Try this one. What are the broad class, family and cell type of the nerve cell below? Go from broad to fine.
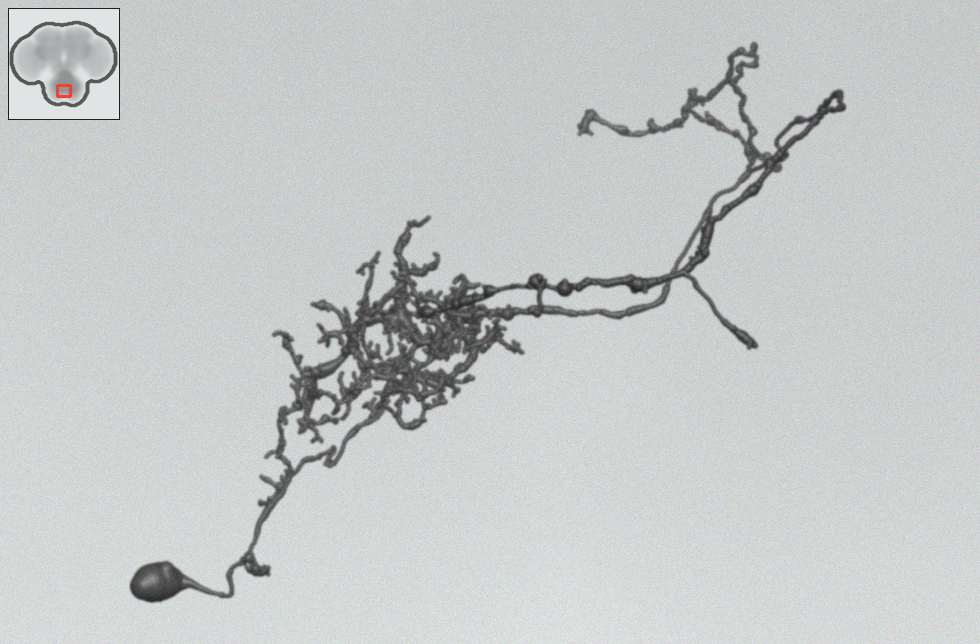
nerve-cord intrinsic neuron; hemilineage 10B; IN10B028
